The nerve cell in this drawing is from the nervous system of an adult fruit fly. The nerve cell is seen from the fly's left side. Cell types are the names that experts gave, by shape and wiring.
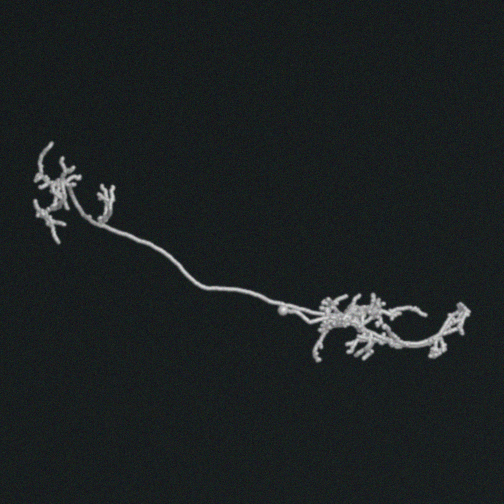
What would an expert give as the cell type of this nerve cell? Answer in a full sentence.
The cell type is AN08B050.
